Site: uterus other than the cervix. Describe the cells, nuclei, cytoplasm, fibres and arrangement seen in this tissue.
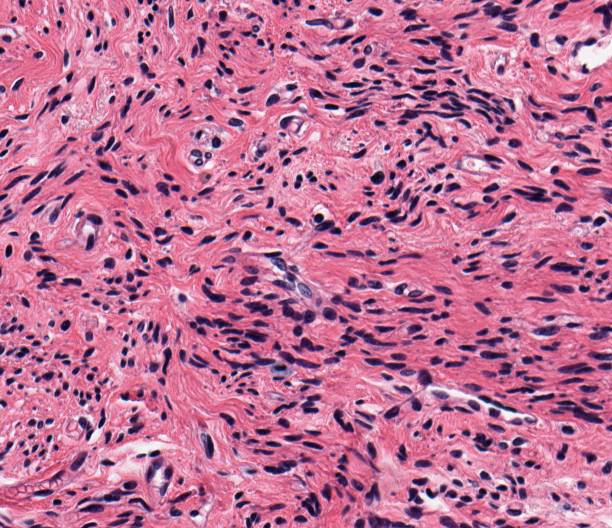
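Spindle cells in pink collagenous stroma fill the field, without epithelium. Nuclei are mostly elongated, slender and dark-staining, many with tapered or wavy ends. Short bundles of cells cross at varying angles, not in one parallel direction. Cytoplasm is scant, its borders indistinct against the collagen.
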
